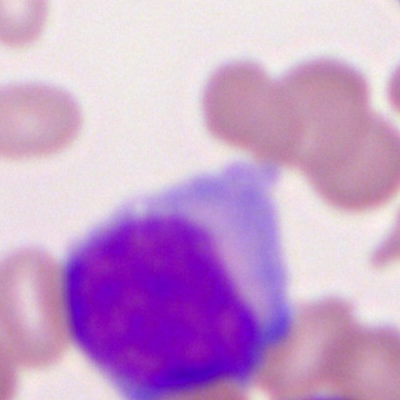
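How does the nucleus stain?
It stains deep purple throughout and shows small paler patches.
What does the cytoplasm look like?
It is pale blue, and no granules are visible in it.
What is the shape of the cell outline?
Angular rather than round.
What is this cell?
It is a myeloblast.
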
